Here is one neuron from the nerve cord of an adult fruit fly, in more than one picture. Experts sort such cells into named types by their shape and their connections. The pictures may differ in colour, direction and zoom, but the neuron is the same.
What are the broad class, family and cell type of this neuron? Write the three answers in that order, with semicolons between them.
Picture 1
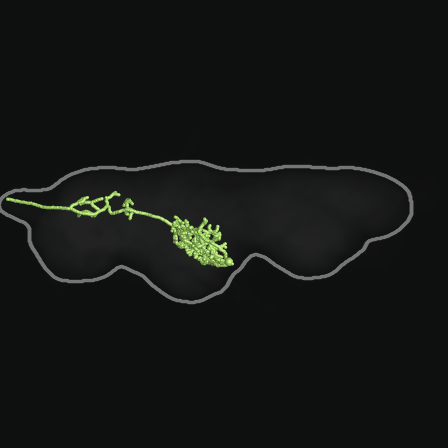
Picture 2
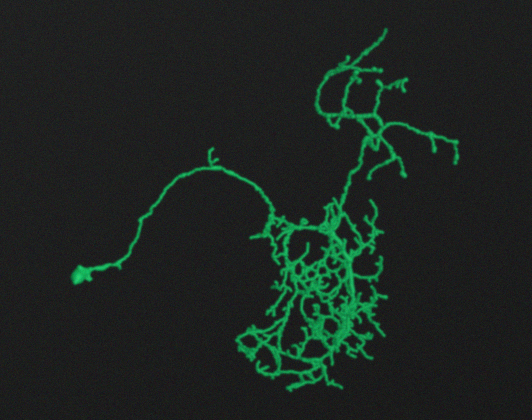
ascending neuron; hemilineage 12B; AN12B019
